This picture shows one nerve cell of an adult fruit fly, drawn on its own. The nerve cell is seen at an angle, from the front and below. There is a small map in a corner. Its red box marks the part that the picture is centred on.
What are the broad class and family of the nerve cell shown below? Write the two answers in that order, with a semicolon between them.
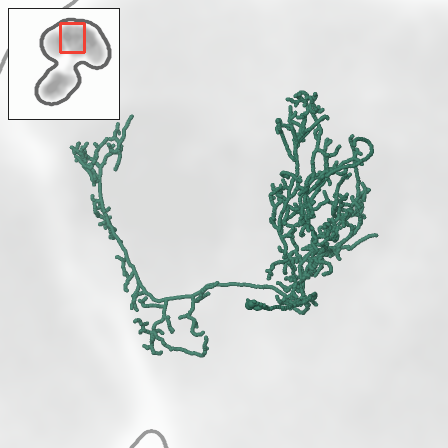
central-brain intrinsic neuron; class ALPN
